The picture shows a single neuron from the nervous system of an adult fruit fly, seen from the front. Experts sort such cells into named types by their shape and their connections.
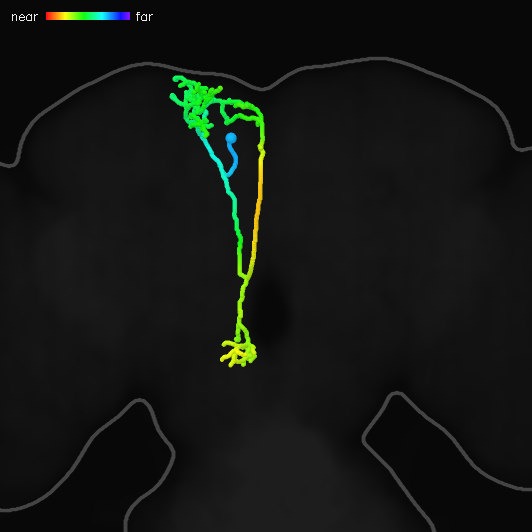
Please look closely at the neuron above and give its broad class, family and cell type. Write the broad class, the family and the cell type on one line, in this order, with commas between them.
central-brain intrinsic neuron, hemilineage DM2_central, CB2539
